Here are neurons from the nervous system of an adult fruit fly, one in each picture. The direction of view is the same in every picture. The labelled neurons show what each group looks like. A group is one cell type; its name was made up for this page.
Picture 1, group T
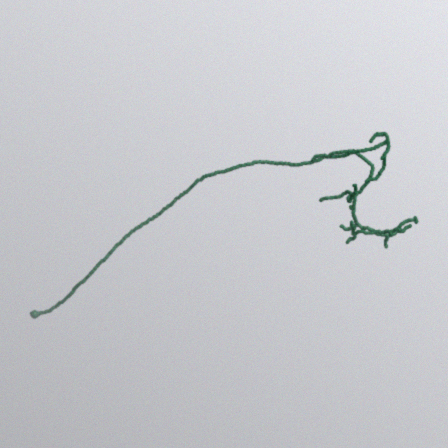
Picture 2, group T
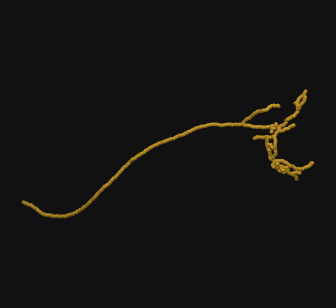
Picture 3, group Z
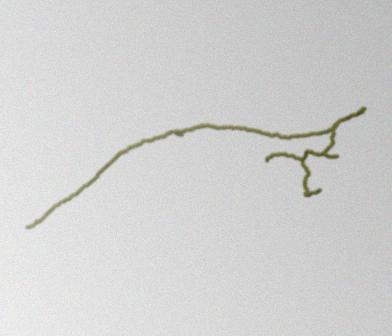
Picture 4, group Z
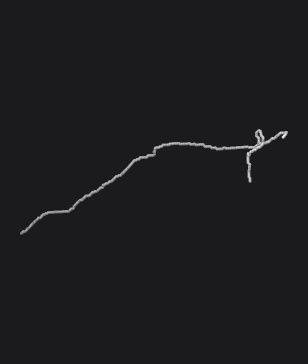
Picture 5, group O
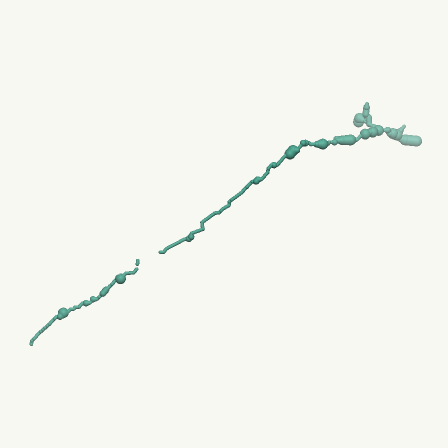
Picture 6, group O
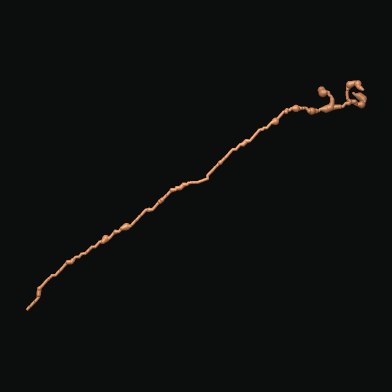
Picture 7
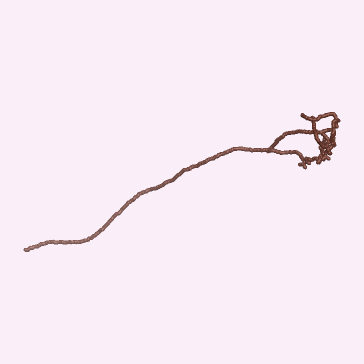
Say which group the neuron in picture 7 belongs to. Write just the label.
group T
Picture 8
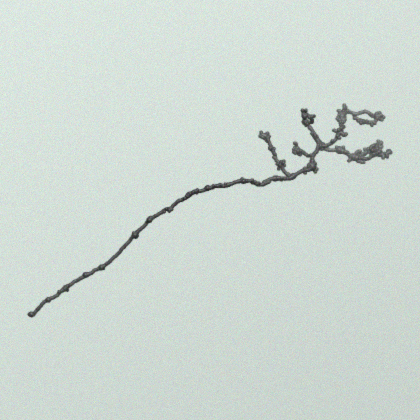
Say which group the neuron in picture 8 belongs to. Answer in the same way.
group O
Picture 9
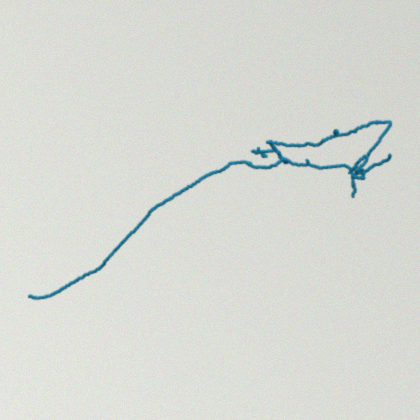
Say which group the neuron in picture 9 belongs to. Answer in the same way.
group T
